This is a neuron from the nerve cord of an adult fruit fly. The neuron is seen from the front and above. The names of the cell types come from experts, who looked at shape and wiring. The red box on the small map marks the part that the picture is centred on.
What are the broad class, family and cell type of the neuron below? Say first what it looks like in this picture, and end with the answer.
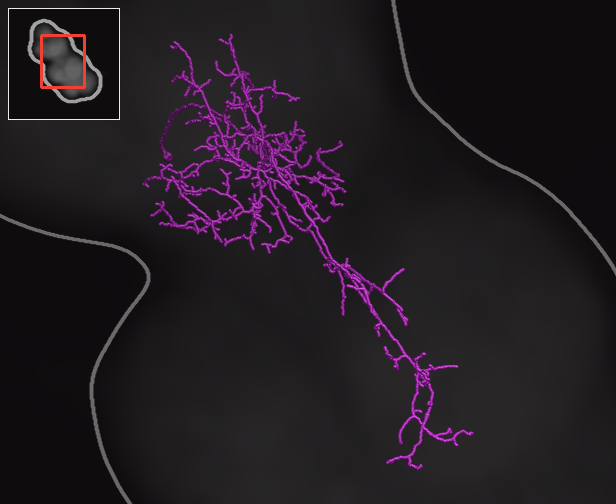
The picture shows dozens of branch ends. In this view it is taller than it is wide. Its broad class is nerve-cord intrinsic neuron. Its family is hemilineage 05B. The cell type is IN05B037.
